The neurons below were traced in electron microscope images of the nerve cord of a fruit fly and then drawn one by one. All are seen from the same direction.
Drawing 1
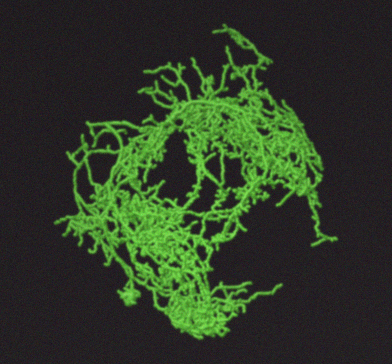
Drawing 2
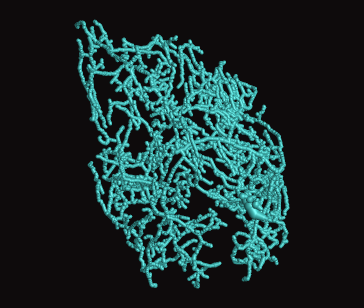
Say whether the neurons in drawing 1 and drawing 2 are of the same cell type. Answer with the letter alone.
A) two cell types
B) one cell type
A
